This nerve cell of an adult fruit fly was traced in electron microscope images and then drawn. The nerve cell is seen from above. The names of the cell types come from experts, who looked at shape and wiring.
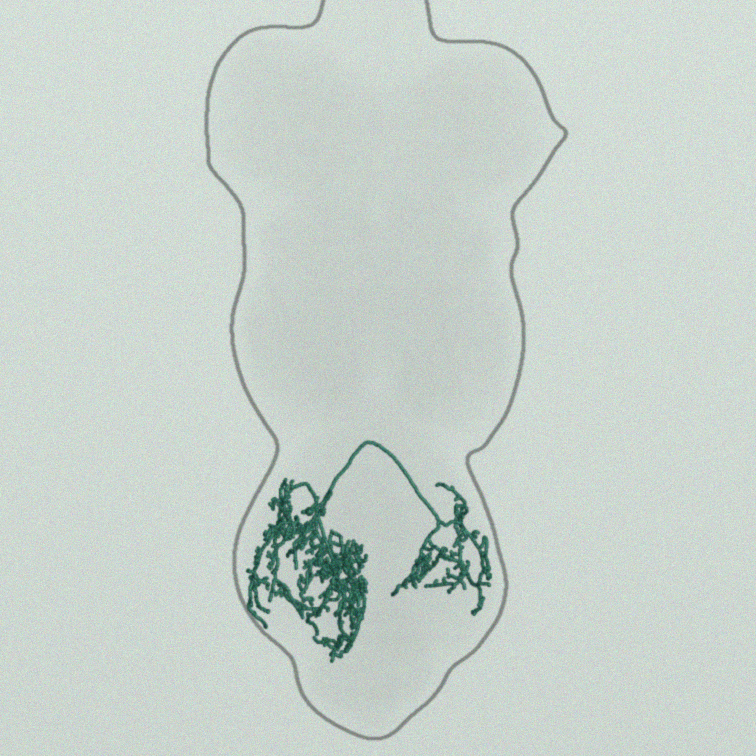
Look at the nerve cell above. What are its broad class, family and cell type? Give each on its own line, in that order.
nerve-cord intrinsic neuron
hemilineage 19B
IN19B021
